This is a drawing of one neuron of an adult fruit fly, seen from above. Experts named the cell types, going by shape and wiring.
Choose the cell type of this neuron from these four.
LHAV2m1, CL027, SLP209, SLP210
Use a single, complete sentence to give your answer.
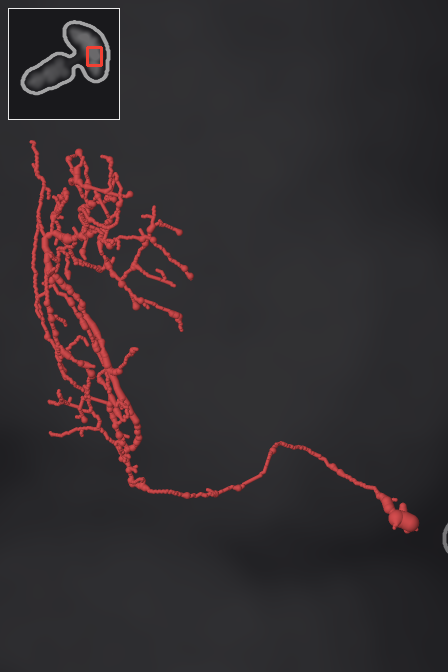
It is SLP210 that this neuron is, by cell type.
